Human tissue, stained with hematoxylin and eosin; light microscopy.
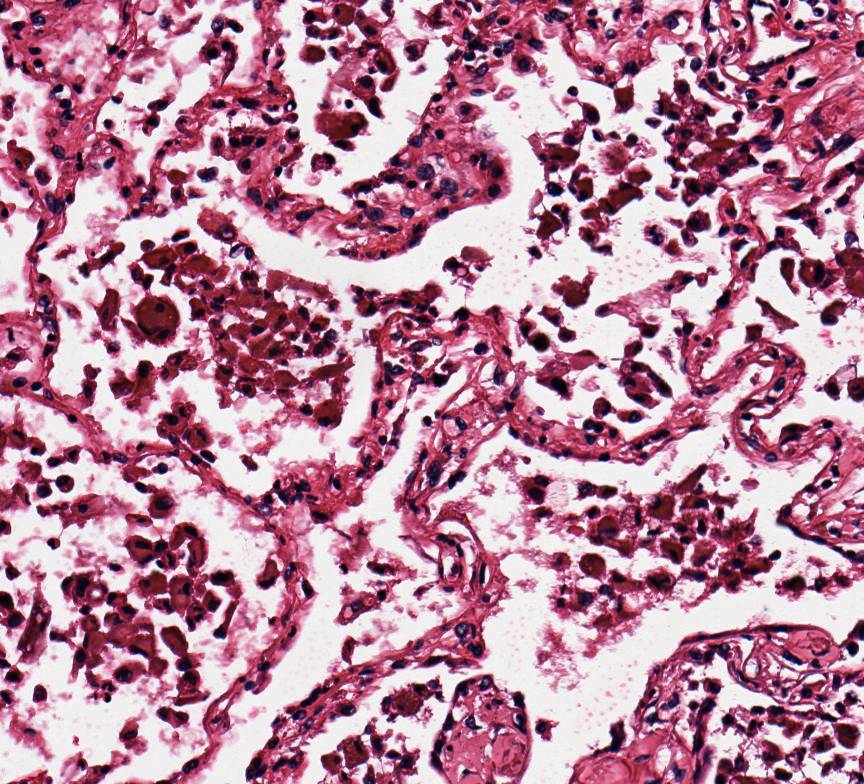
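Lung, haematoxylin and eosin stained section: large irregular open spaces separated by branching septa, most of which are thin and hold small dark elongated nuclei. Loose clusters of free rounded cells with dense dark reddish-brown cytoplasm lie in the spaces, with pale pink finely granular material between them.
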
